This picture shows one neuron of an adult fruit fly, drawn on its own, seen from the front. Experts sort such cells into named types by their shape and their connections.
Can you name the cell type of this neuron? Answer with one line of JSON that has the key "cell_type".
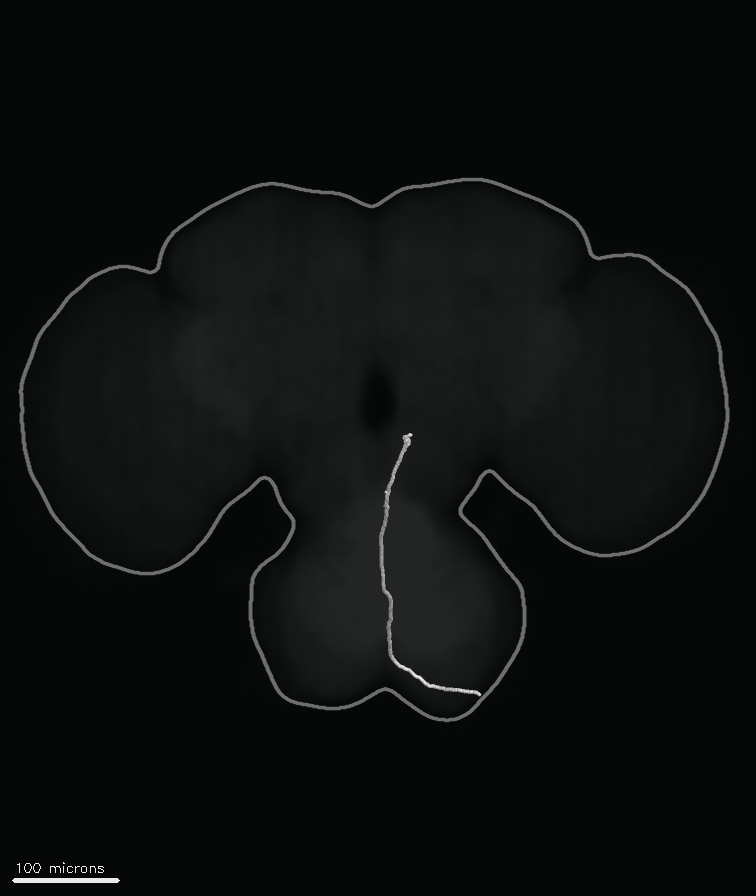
{"cell_type": "LgAG1"}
